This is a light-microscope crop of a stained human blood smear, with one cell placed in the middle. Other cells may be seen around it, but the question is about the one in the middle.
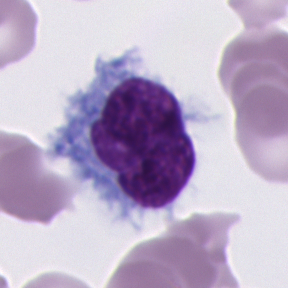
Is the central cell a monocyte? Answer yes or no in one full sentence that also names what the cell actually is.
No, rather than being a monocyte, the central cell is a hairy cell.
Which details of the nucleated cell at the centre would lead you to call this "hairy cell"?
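Along the border of this hairy cell runs a fringe of many fine, hair-like cytoplasmic projections, and this fits the name.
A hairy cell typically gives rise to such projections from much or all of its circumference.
The cytoplasm is pale blue, and most of it lies on the left side of the nucleus. The chromatin is dark purple and moderately clumped.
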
